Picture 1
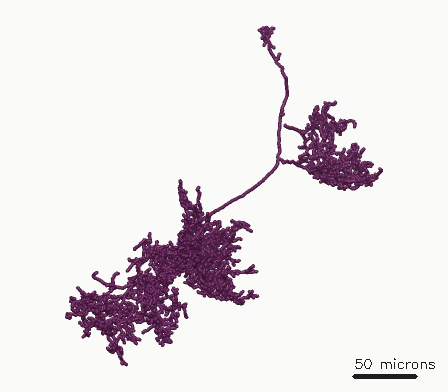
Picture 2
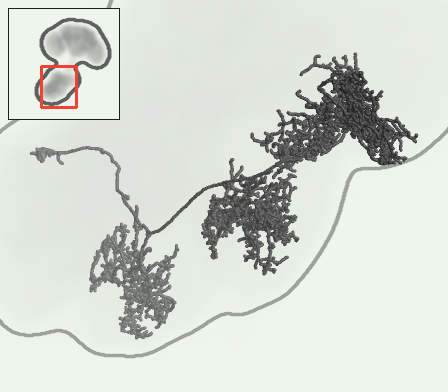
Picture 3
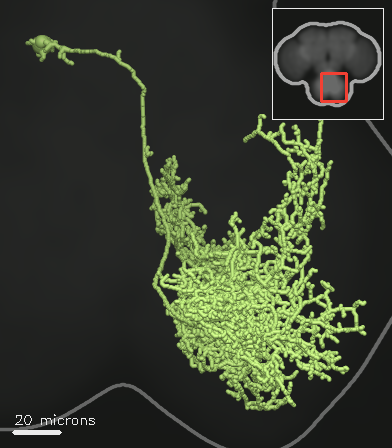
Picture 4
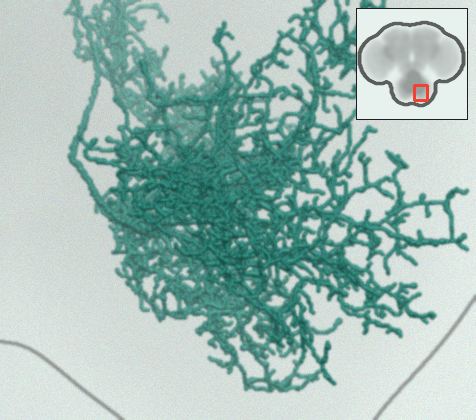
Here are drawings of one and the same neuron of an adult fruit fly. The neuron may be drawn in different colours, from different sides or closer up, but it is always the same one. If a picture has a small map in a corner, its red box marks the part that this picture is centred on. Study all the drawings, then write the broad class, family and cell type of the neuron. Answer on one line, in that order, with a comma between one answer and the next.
nerve-cord intrinsic neuron, hemilineage 05B, IN05B010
